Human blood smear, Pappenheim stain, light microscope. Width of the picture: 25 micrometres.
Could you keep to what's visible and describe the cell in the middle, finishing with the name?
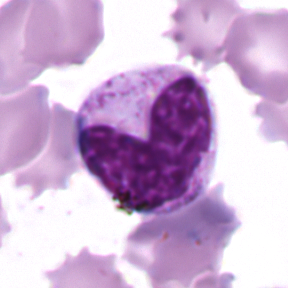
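The nucleus occupies the lower and right part of the cell, its chromatin staining dark purple with a mottled texture. The pale cytoplasm lies mainly in the upper left and carries scattered fine pinkish-purple granules. The cell is a band neutrophil.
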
